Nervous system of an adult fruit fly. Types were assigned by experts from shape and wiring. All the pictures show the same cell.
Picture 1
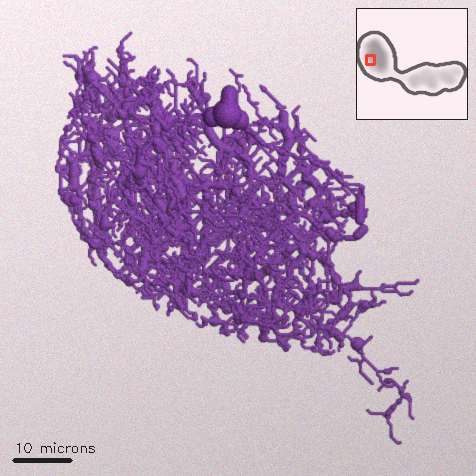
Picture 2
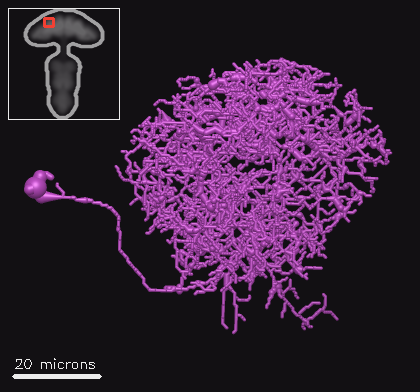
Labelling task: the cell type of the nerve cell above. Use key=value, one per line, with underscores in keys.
cell_type=AVLP374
